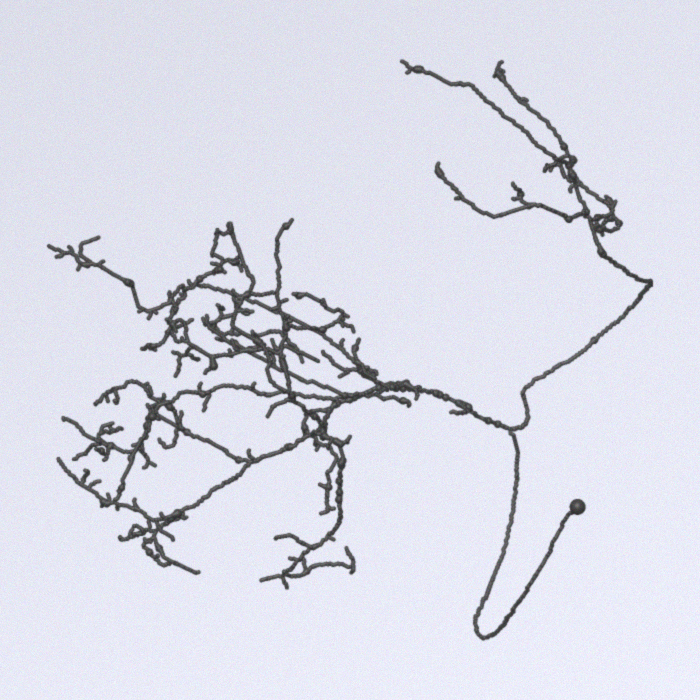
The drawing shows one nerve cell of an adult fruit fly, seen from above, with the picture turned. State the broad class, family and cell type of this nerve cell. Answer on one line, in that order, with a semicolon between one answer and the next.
nerve-cord intrinsic neuron; hemilineage 19B; IN19B056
